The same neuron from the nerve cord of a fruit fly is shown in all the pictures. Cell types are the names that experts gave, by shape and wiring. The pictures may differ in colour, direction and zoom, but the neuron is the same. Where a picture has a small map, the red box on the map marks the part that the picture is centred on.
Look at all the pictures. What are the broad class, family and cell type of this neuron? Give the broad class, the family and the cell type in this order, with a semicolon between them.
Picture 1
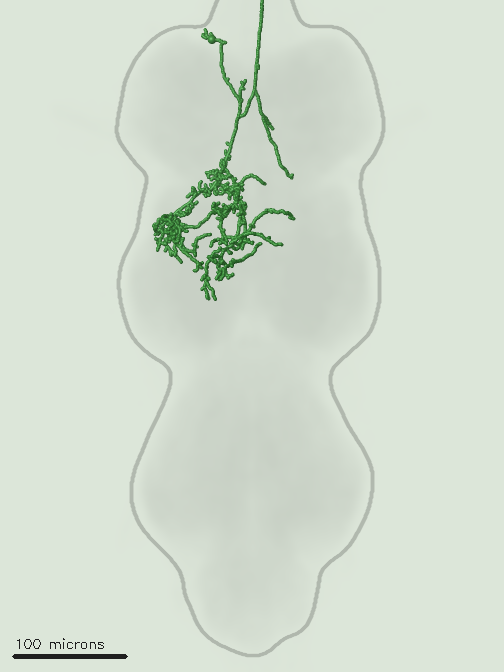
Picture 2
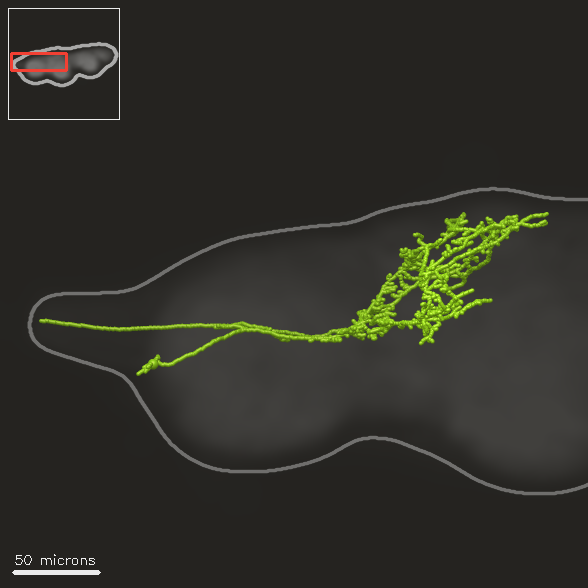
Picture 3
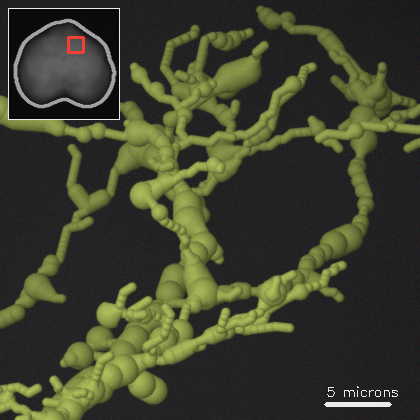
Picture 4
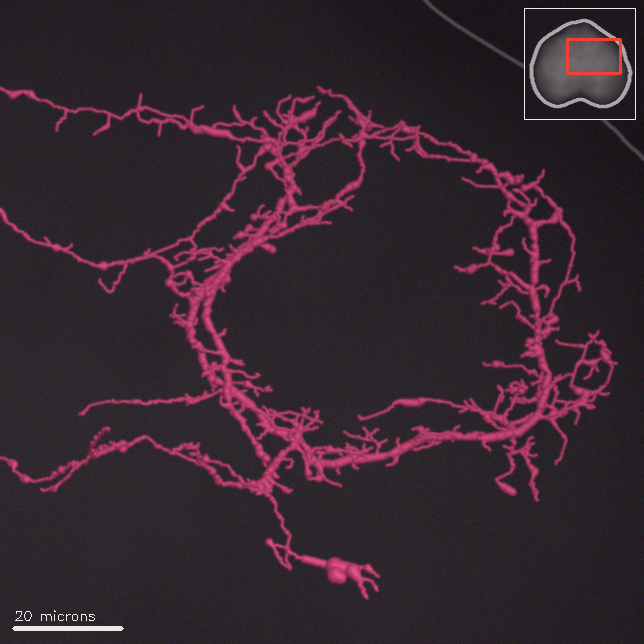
ascending neuron; hemilineage 08B; AN08B047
